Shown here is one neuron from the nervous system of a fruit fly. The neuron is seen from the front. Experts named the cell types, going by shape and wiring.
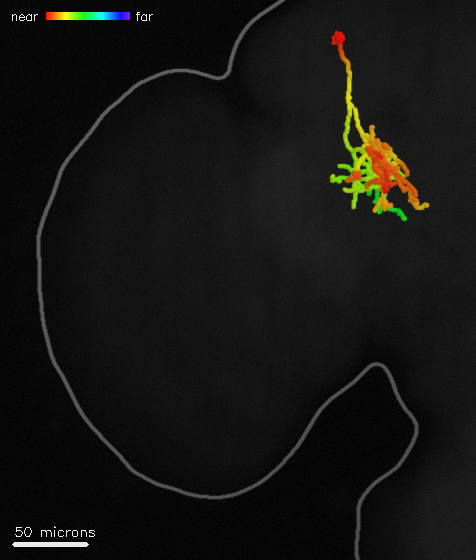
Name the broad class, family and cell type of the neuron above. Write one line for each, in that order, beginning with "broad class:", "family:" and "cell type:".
broad class: central-brain intrinsic neuron
family: hemilineage VLPd&p1_dorsal
cell type: PVLP004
